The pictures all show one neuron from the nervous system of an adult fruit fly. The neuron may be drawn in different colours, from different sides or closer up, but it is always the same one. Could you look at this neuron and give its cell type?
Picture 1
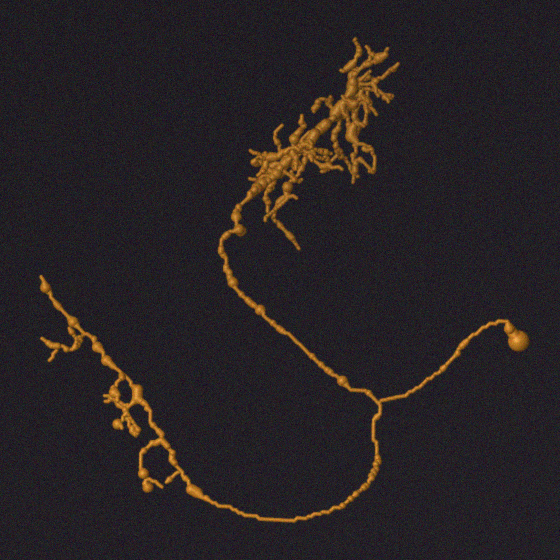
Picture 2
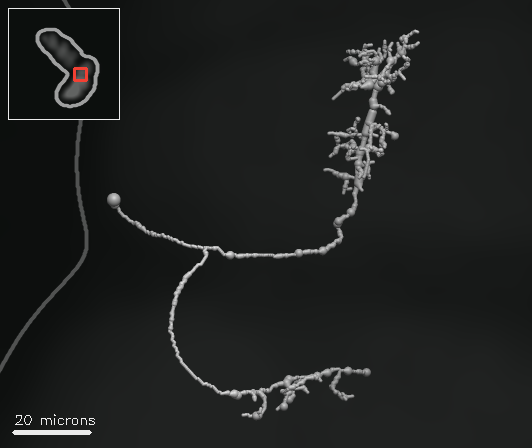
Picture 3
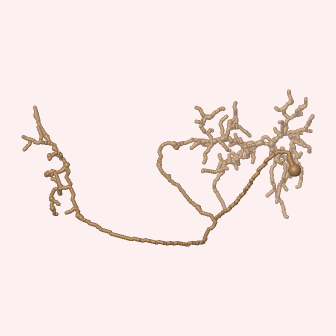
LC21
